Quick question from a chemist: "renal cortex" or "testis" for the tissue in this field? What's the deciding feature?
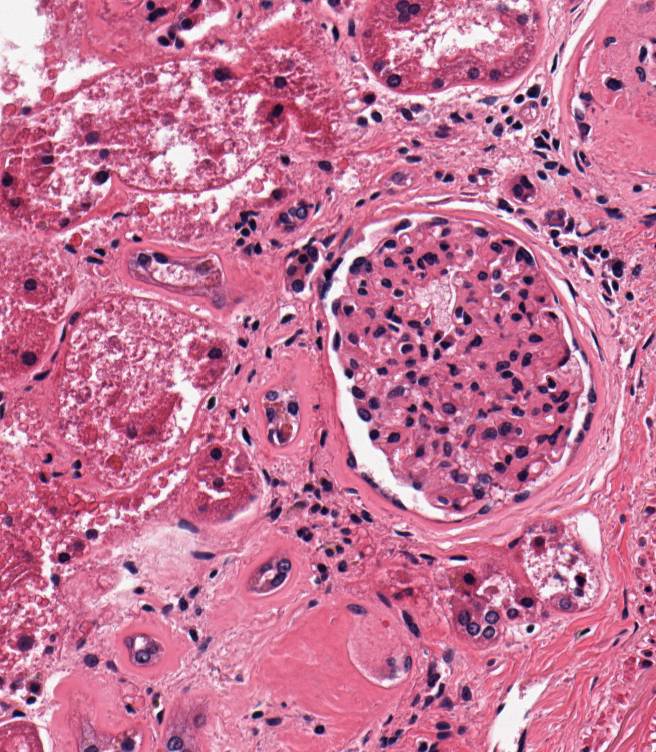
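Renal cortex. Decider: a single large rounded glomerulus, right-centre. Also seen: tubules on the left filled with pink granular debris containing scattered dark nuclei. Small dark round nuclei, likely lymphocytes, clustered in the interstitium above and left of the glomerulus. Large area of homogeneous glassy pink material near the bottom centre-right.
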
